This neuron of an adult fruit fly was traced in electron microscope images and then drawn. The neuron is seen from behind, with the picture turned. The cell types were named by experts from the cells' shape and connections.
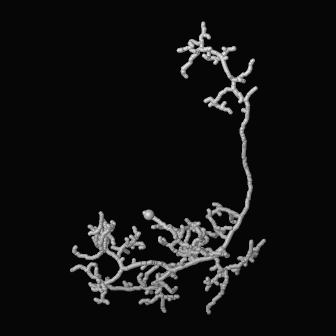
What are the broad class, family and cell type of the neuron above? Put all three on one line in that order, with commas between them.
central-brain intrinsic neuron, hemilineage DM6_posterior, PS281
